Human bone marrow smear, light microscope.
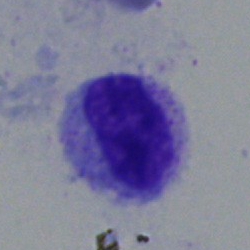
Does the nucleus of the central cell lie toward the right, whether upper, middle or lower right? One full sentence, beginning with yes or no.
Yes, what lies to the left of the nucleus is most of the cytoplasm.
